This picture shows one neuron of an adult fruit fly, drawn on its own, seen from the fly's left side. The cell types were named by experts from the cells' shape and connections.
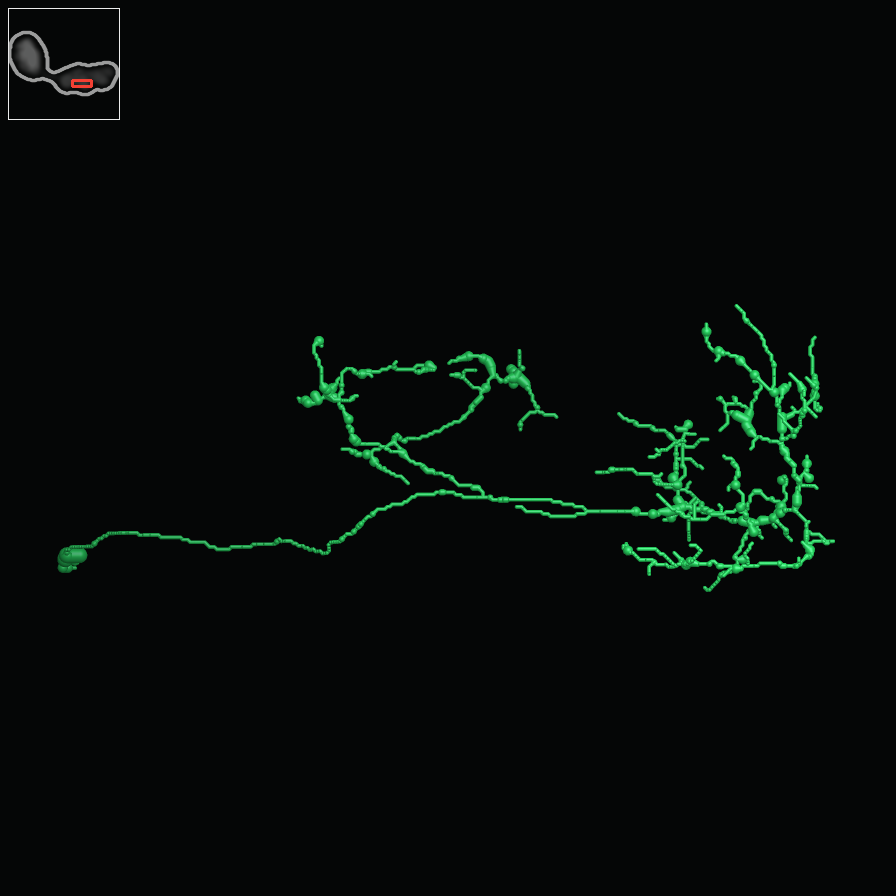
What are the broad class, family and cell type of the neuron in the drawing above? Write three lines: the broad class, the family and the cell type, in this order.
nerve-cord intrinsic neuron
hemilineage 14A
IN14A070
